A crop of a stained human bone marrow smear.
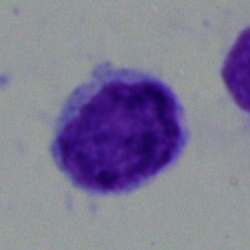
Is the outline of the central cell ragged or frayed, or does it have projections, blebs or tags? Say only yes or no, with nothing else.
Yes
